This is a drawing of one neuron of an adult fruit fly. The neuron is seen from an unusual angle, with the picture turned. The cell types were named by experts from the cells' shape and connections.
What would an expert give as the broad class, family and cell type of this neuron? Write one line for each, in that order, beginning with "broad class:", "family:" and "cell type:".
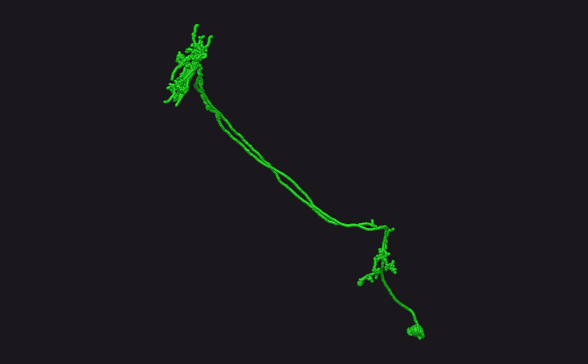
broad class: optic-lobe intrinsic neuron
family: T
cell type: T4a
